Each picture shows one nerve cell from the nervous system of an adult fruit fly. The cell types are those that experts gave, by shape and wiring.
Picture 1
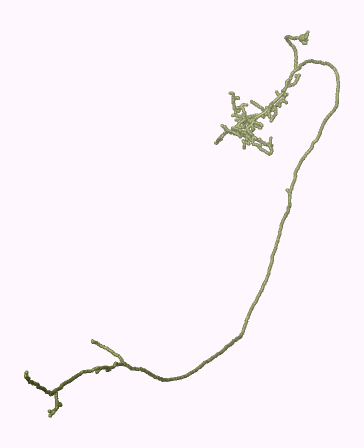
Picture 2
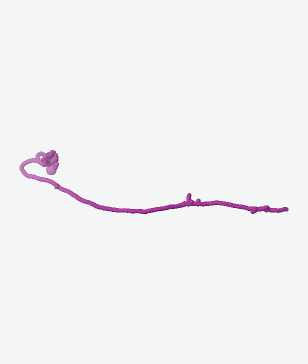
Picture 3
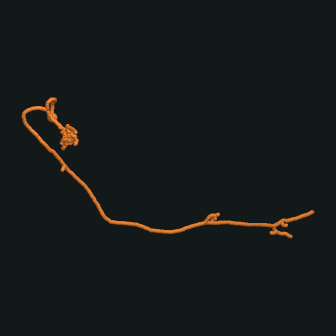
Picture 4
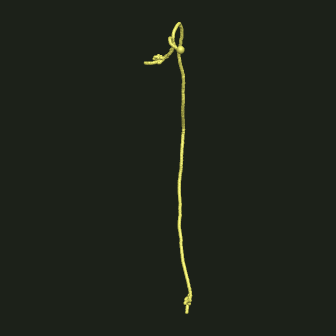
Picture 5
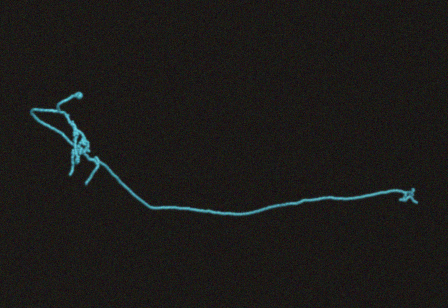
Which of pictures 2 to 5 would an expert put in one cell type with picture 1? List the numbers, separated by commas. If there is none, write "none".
2, 3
